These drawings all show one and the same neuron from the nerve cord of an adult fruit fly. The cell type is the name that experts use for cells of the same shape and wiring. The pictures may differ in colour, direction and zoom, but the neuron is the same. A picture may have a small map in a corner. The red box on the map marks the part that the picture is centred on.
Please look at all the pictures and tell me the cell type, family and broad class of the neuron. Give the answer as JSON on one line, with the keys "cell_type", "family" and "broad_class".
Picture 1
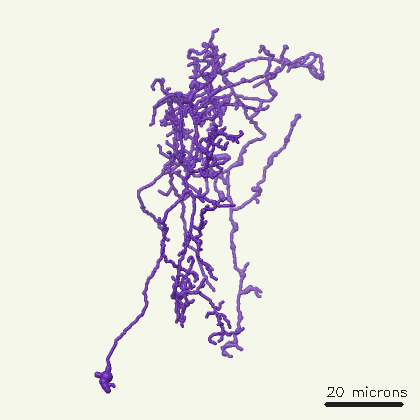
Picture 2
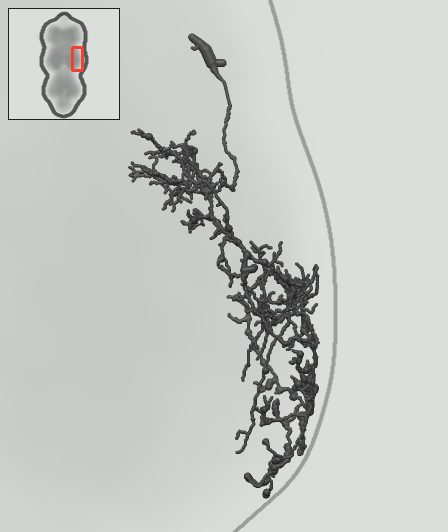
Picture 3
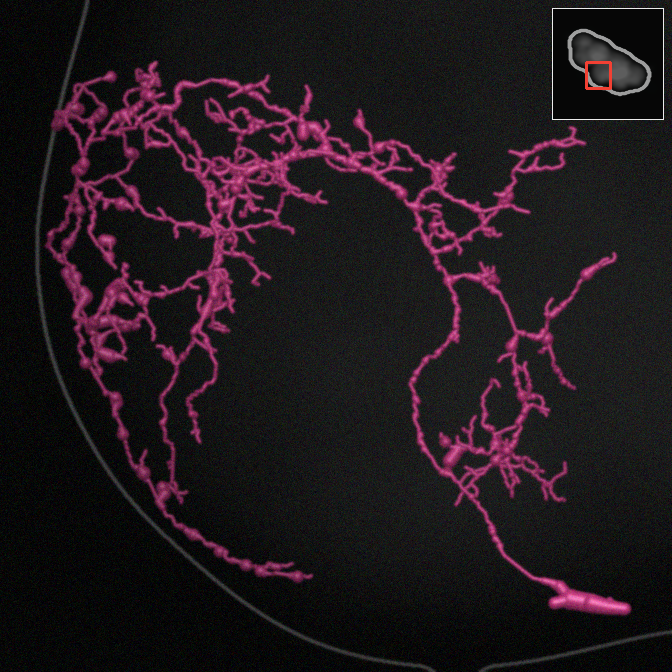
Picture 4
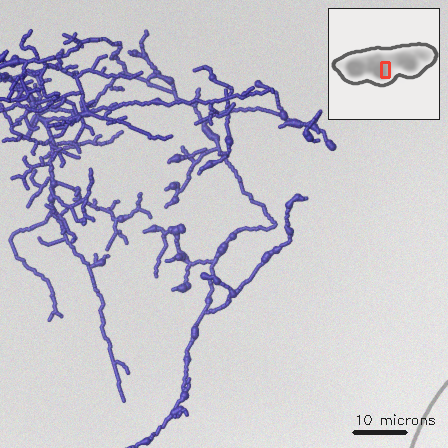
{"cell_type": "IN08A022", "family": "hemilineage 08A", "broad_class": "nerve-cord intrinsic neuron"}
